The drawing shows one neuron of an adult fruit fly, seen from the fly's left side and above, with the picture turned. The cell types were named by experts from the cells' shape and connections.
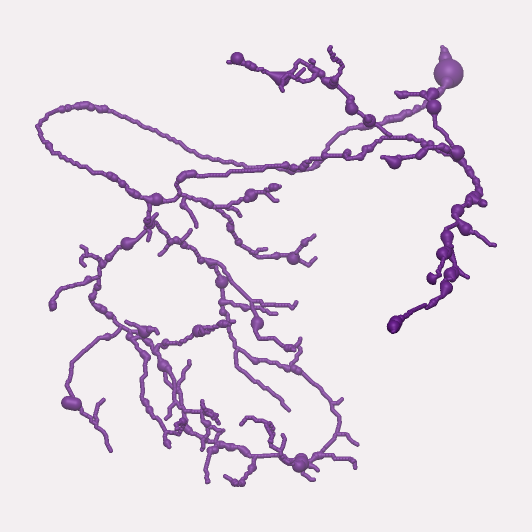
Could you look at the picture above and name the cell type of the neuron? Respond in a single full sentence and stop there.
The cell type held by this neuron is CB3393.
